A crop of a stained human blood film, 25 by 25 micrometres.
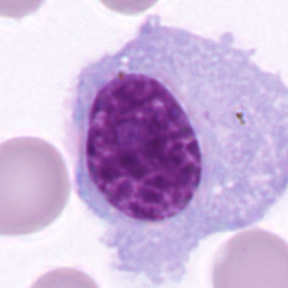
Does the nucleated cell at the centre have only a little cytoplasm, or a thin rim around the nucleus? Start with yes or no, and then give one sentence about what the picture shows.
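No. The cytoplasm is abundant and covers a larger area than the nucleus.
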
